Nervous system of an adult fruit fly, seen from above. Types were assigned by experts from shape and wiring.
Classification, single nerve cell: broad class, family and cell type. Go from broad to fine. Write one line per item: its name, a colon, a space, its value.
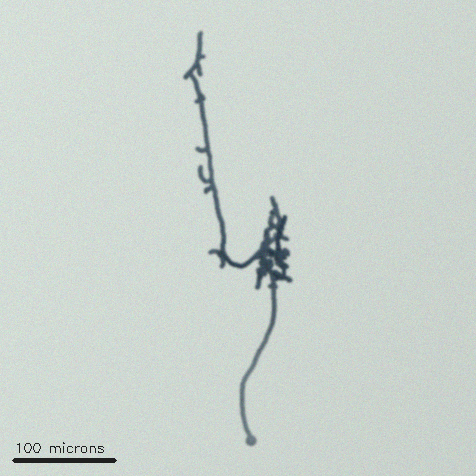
broad class: nerve-cord intrinsic neuron
family: hemilineage 06A
cell type: IN06A069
